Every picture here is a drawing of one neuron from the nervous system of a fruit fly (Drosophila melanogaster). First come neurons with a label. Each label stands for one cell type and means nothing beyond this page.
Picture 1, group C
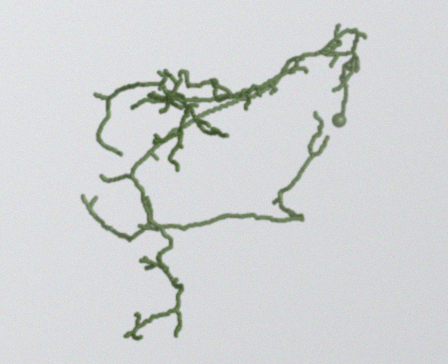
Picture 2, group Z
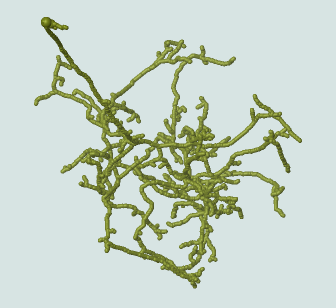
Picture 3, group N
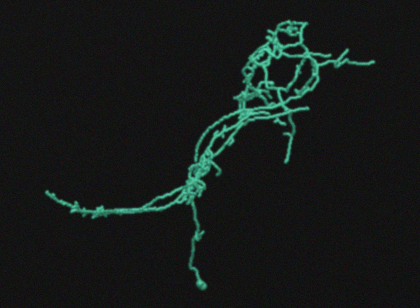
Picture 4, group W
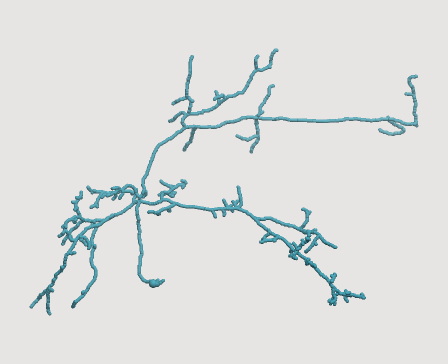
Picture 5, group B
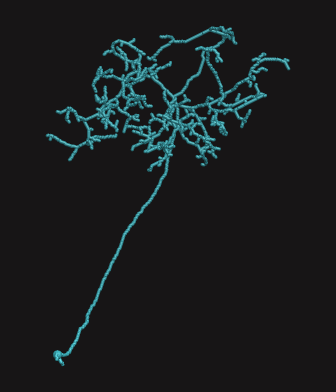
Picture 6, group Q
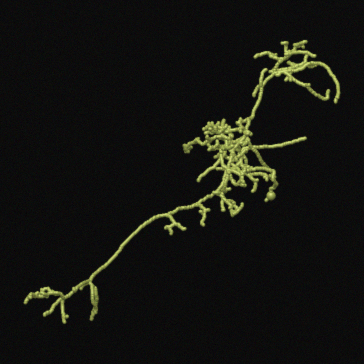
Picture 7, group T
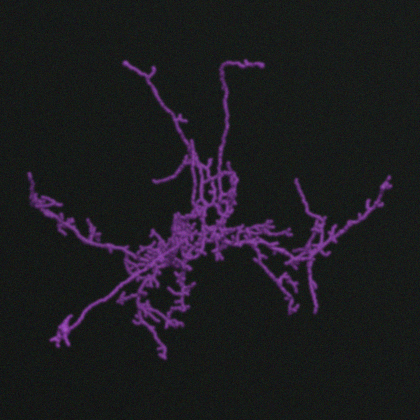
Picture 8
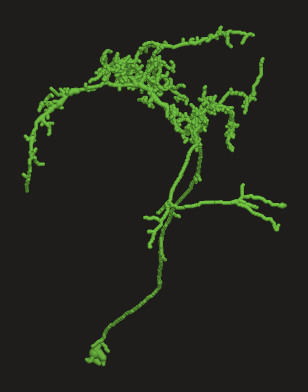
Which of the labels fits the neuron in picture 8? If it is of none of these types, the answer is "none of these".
group T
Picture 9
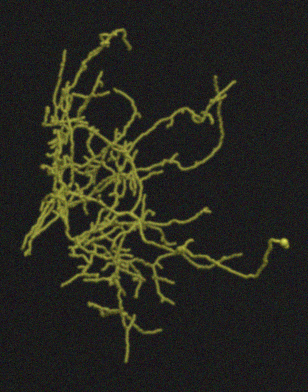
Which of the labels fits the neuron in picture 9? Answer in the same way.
group Z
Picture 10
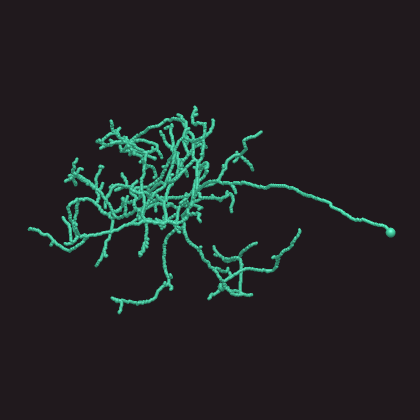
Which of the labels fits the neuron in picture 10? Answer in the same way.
group Z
